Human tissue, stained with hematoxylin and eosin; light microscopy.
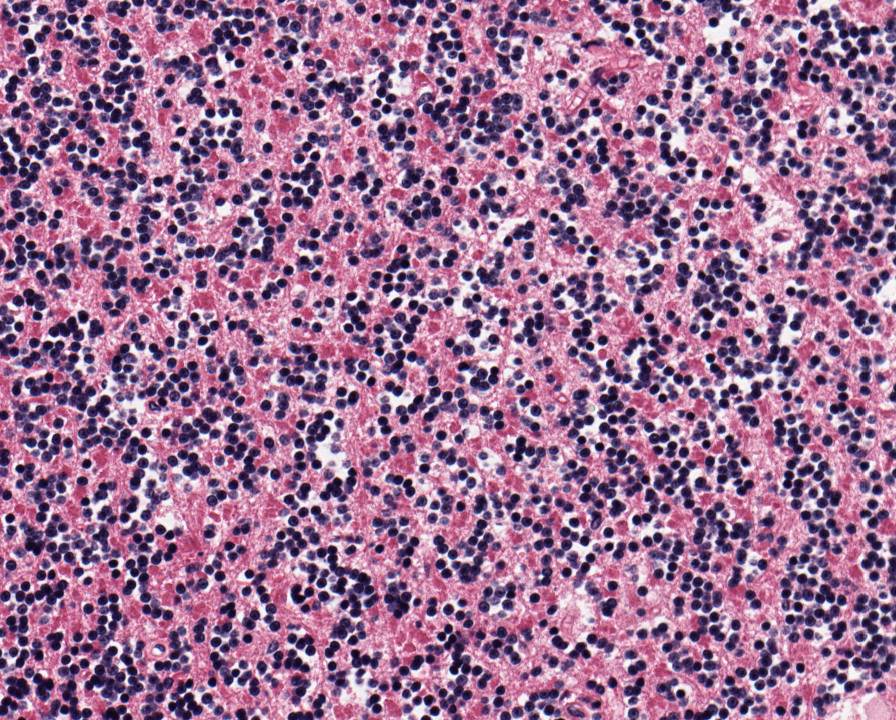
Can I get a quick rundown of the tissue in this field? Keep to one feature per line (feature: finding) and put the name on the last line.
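Arrangement: uniform sheet of densely packed small cells, no layers, lobules or organised units
Nuclei: small, round, darkly stained throughout
Cytoplasm: little or none visible around the nucleus
Background: pink, finely fibrillary, forming irregular islands between nuclei
Tissue: cerebellum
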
